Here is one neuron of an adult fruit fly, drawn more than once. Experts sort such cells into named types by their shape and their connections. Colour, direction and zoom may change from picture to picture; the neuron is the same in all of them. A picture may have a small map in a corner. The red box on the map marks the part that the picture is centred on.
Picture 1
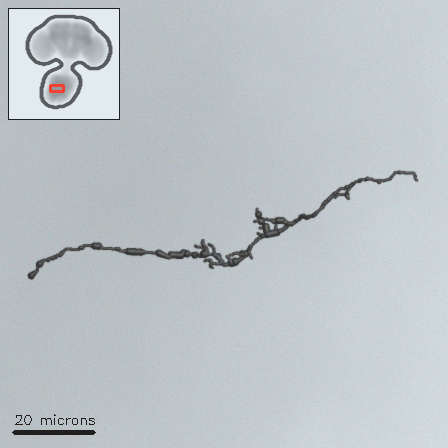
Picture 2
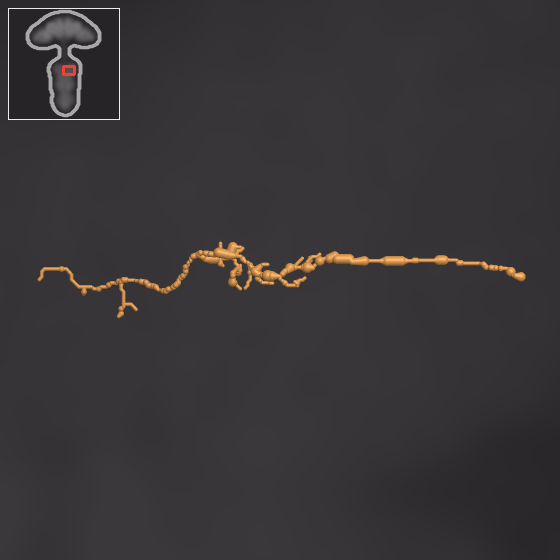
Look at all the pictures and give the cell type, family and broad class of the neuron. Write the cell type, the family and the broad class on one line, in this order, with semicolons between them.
LgLG6; class gustatory; sensory neuron entering the nerve cord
